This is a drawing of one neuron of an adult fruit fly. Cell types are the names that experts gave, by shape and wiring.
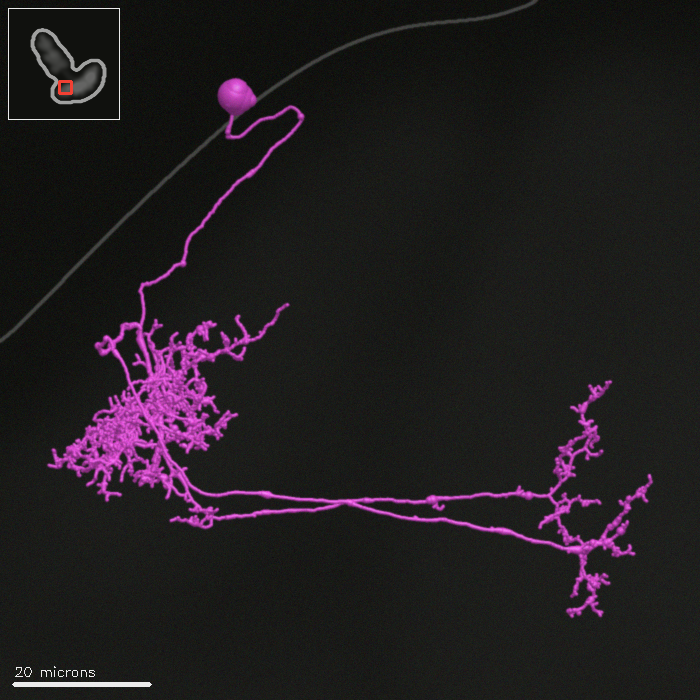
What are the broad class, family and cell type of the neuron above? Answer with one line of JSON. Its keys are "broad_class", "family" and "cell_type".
{"broad_class": "optic-lobe intrinsic neuron", "family": "Tlp", "cell_type": "Tlp13"}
